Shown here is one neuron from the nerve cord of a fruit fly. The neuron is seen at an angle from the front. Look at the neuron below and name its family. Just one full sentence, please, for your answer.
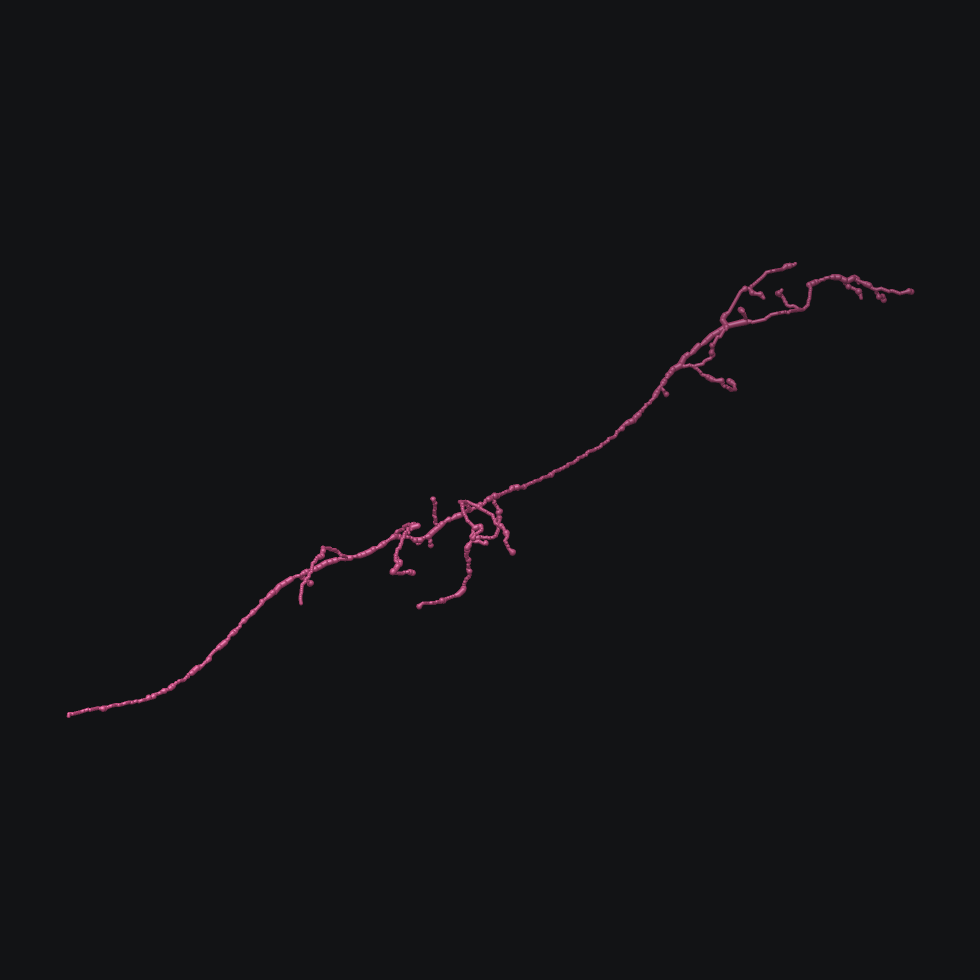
Family DNb includes the neuron shown here.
